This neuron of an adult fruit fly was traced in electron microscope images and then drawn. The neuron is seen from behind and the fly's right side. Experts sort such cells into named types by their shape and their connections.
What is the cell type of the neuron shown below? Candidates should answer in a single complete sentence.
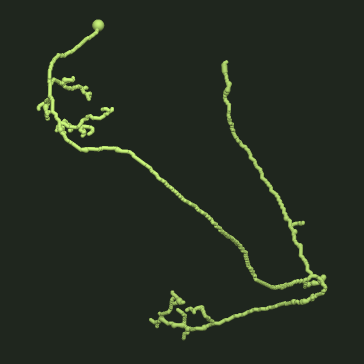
What this neuron is, by cell type, is KCa'b'-m.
